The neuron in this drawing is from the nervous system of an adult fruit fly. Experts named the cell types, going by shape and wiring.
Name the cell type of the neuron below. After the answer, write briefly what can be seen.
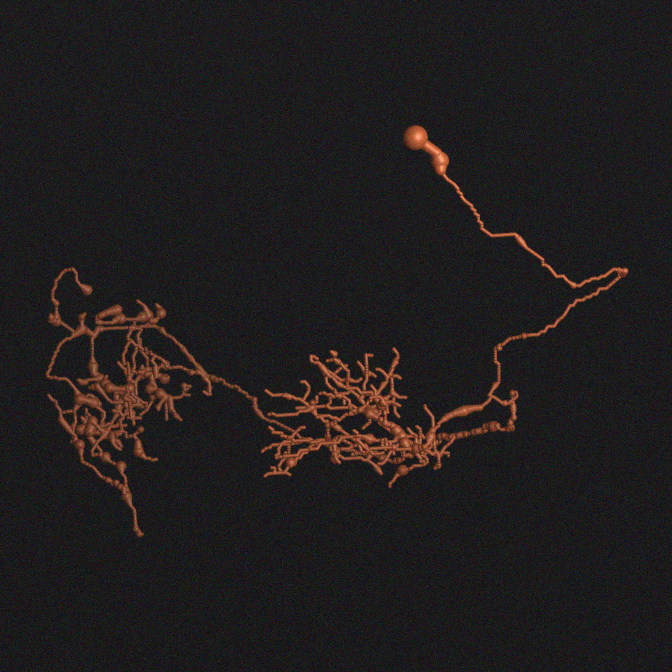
Its cell type is hDeltaJ. Its broad class is central-brain intrinsic neuron. The cell body can be seen at the top of the picture. Dozens of branch ends can be seen.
